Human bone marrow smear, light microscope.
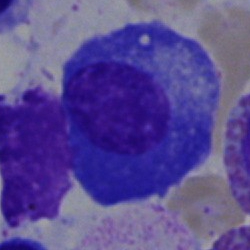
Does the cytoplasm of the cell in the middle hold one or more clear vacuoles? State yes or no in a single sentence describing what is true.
Yes, within its cytoplasm, one or more clear vacuoles are present.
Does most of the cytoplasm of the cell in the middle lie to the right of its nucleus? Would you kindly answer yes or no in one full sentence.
Yes, the nucleus is found toward the left, whether upper, middle or lower.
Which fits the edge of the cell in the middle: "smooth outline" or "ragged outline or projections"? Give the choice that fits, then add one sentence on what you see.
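Ragged outline or projections. The cell outline is irregular, with slightly angular, bumpy margins.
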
